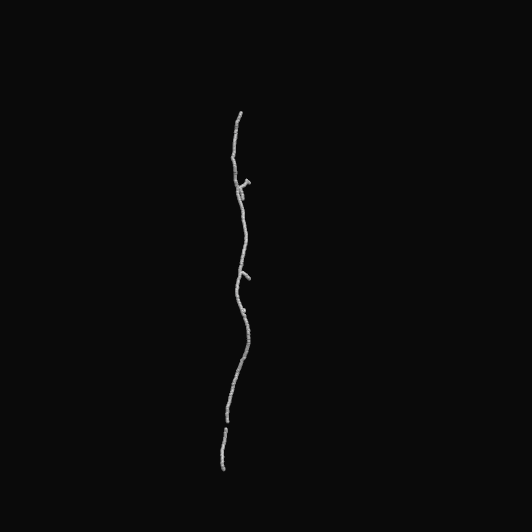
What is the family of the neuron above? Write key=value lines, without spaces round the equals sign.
family=class mechanosensory proprioceptive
